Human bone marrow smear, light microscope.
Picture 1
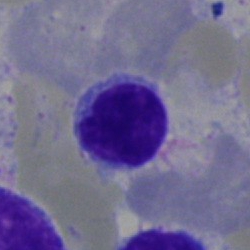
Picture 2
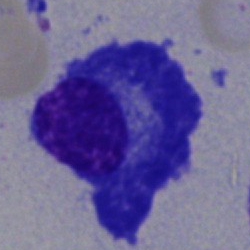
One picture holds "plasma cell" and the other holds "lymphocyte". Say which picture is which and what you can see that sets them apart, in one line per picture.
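The cell in picture 1 is a lymphocyte. The cytoplasm forms only a thin rim that is widest on the left side.
The cell in picture 2 is a plasma cell. The cytoplasm is abundant and stains a deep blue.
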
